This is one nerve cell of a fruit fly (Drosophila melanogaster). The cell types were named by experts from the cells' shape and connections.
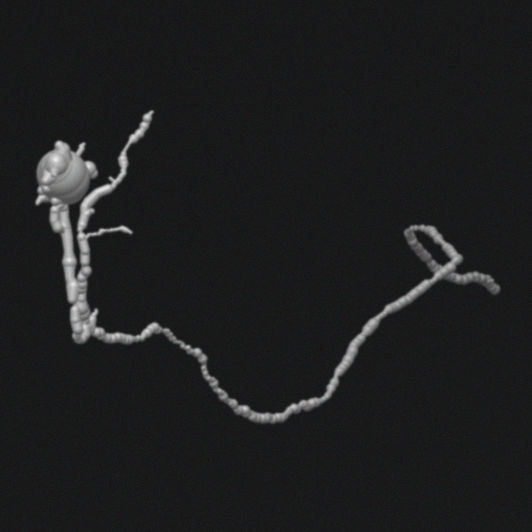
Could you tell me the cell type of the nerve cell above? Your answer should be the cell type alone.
DNES3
